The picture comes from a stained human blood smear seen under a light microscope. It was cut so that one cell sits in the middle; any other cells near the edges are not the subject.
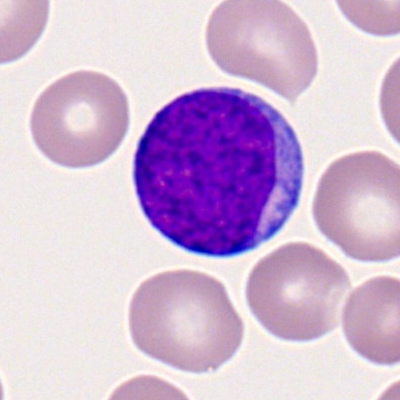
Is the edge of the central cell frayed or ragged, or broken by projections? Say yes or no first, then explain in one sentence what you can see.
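No. The cell outline is round and smooth.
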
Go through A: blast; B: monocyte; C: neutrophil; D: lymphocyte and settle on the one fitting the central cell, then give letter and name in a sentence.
What sits in the middle of the crop is a blast, and option A is correct.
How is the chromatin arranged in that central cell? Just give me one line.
One feature to record is coarsely clumped chromatin.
